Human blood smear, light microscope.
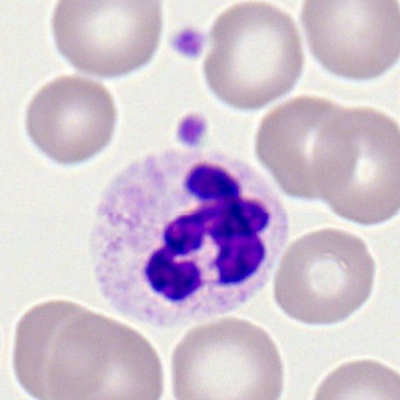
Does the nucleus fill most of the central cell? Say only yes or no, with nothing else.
No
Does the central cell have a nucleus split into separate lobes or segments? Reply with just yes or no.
Yes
